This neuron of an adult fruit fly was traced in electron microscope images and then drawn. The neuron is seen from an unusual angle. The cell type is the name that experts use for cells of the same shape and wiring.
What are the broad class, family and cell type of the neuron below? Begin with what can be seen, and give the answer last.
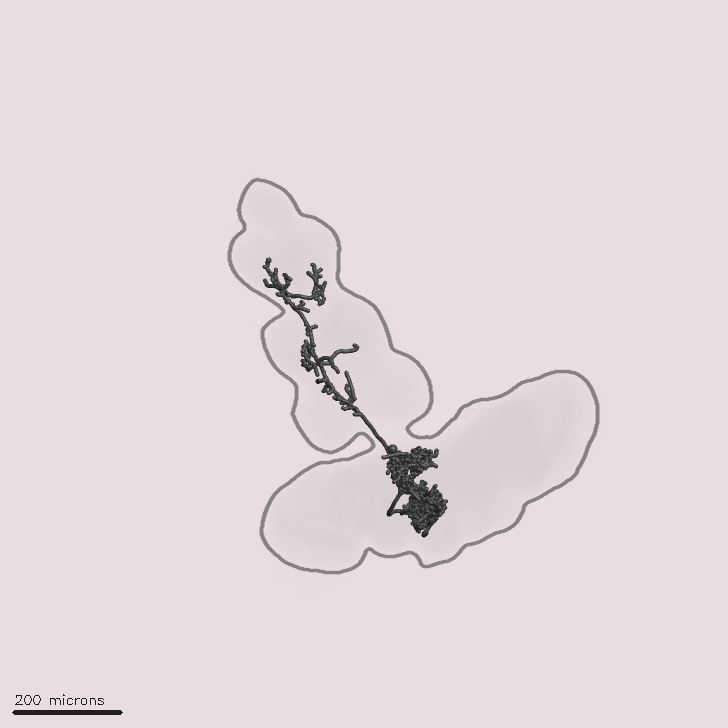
The cell body can be seen in the middle of the picture. From top to bottom in the picture it spans about 500 microns. It is a descending neuron. The family is hemilineage PSp3. The cell type is DNpe022.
